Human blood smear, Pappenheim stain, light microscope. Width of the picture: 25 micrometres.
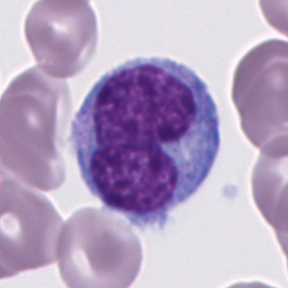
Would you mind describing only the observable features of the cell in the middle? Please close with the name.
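Size: the cell is about 14 micrometres across. Nucleus: about 13 by 9 micrometres, filling about 60% of the cell's area, with a deep notch opening toward the right that divides it into an upper and a lower lobe. Chromatin: dark purple, mottled with small paler spaces. Edge: the lower margin is frayed into fine short projections. Name: monocyte.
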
